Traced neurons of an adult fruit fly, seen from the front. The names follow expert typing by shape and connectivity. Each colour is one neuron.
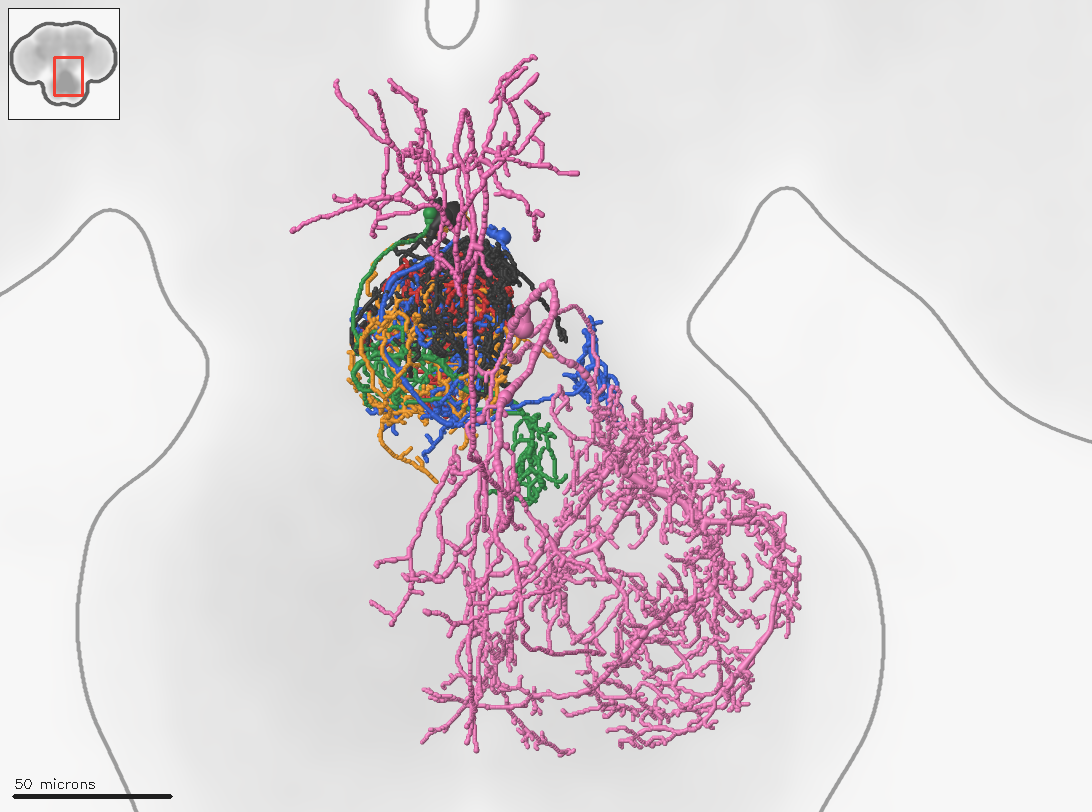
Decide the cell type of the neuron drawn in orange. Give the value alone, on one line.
INXXX394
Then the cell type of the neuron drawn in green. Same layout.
INXXX411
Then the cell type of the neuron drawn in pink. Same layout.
AN19A018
